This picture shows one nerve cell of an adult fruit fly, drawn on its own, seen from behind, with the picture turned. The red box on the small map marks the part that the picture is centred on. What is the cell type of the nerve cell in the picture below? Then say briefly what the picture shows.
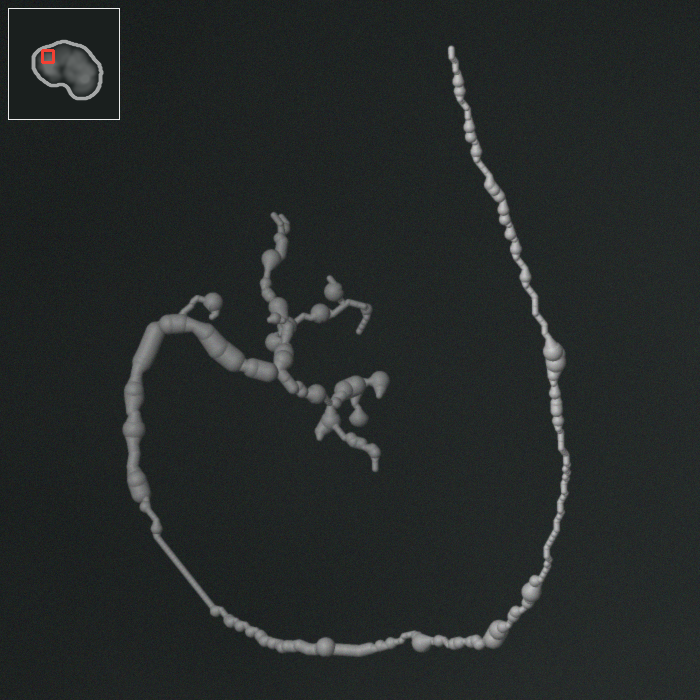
It is of cell type SNxx04. This is a sensory neuron entering the nerve cord. No cell body is drawn. There are a dozen or fewer branch ends.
